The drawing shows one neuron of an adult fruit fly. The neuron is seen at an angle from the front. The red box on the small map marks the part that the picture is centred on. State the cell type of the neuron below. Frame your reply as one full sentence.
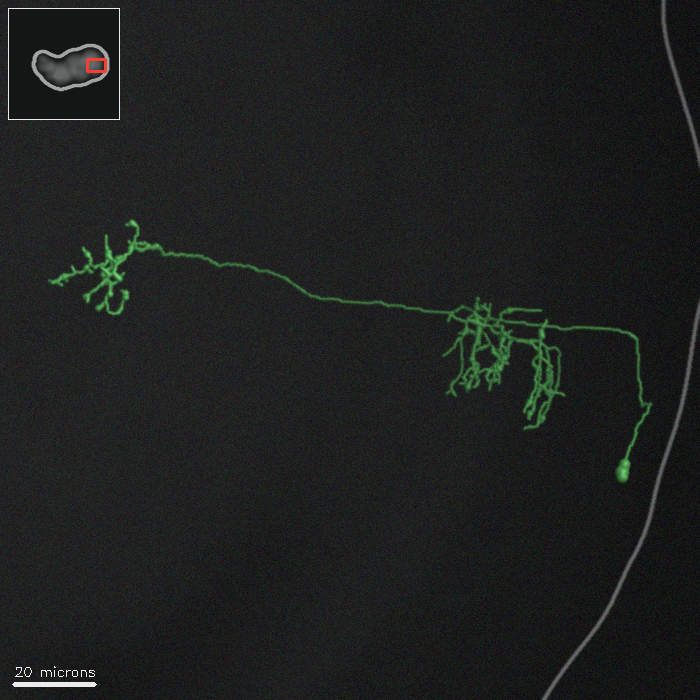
The cell type of this neuron is Tm38.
